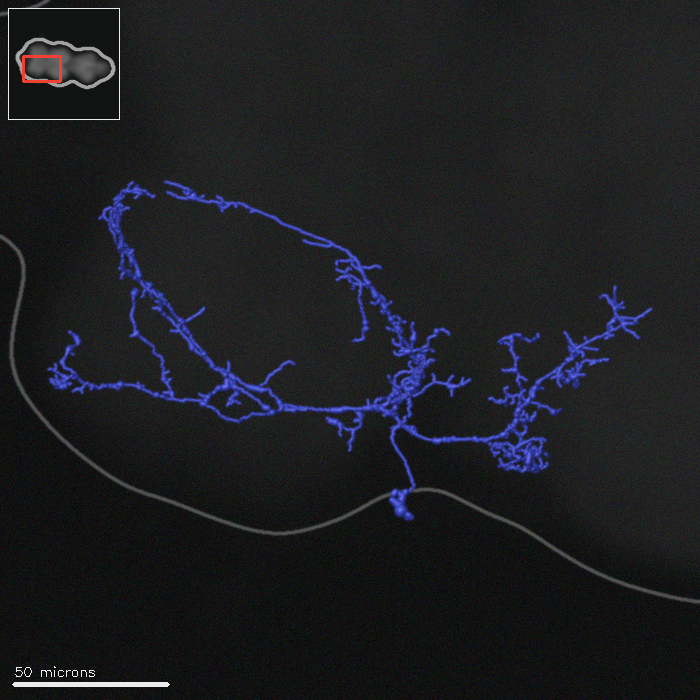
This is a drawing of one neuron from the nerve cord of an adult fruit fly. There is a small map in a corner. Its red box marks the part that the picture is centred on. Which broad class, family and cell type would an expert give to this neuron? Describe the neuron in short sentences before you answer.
By the scale bar it is about 200 microns wide in this view. As drawn here it is wider than it is tall. Its broad class is nerve-cord intrinsic neuron. The family is hemilineage 03A. The cell type is IN03A034.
